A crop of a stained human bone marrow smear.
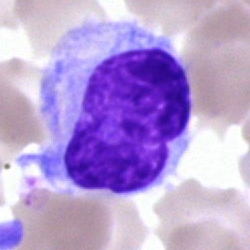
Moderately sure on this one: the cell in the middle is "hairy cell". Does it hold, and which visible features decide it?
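Starting with the edge, the outline is irregular, frayed and uneven on the left side. The nucleus sits off-centre toward the right, so most of the cytoplasm lies on the left. I can't see any distinct nucleoli.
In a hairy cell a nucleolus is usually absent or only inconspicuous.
So that goes with hairy cell. The cytoplasm is pale blue.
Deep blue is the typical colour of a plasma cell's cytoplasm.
The pale blue here therefore weighs against plasma cell. Nor are there distinct granules in the cytoplasm.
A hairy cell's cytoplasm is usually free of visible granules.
That goes with hairy cell as well. All told, the name hairy cell fits.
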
